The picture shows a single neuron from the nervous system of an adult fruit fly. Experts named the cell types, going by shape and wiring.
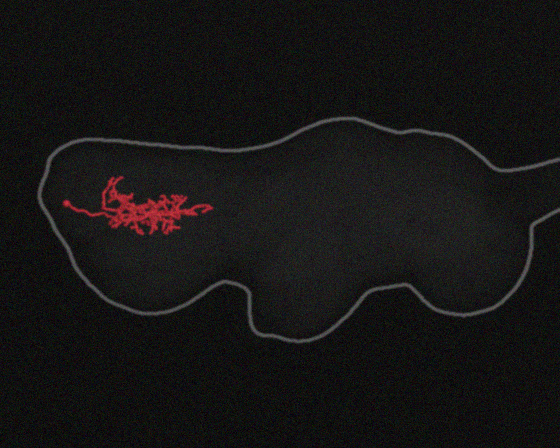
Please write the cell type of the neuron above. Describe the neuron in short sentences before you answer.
Its cell body lies on the left of the picture. As drawn here it is more than twice as wide as it is tall. This is a nerve-cord intrinsic neuron. The cell type is IN20A.22A044.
